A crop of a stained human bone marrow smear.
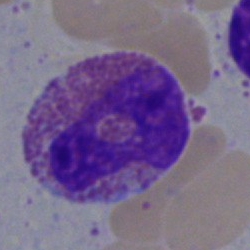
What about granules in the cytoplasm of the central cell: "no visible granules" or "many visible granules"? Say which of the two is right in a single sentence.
A large number of visible granules lies in the cytoplasm of this cell.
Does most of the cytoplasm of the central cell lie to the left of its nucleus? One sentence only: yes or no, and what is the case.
Yes, the cell has its nucleus set toward the right.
